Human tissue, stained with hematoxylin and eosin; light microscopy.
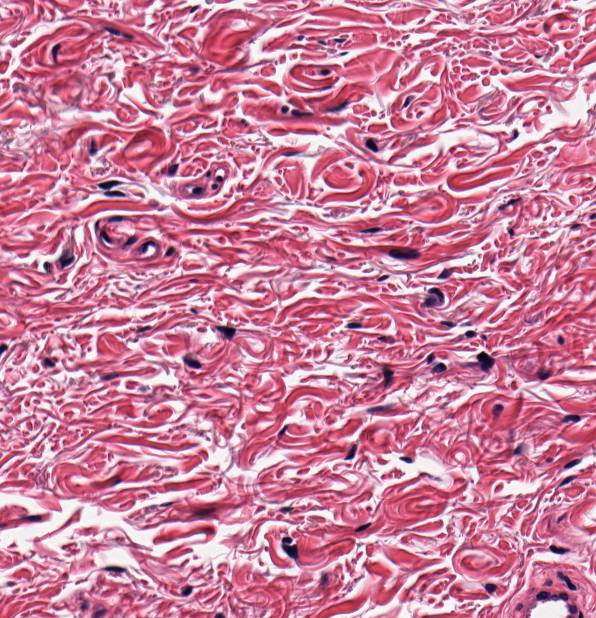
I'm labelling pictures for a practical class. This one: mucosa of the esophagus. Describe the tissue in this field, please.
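Densely packed collagen bundles occupy the entire field; epithelium is absent. The bundles are oriented in many different directions and are cut longitudinally, obliquely and transversely. Many are wavy or curled into whorls. Nuclei are sparse, small, dark and spindle-shaped; they belong to fibroblasts situated between the bundles.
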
